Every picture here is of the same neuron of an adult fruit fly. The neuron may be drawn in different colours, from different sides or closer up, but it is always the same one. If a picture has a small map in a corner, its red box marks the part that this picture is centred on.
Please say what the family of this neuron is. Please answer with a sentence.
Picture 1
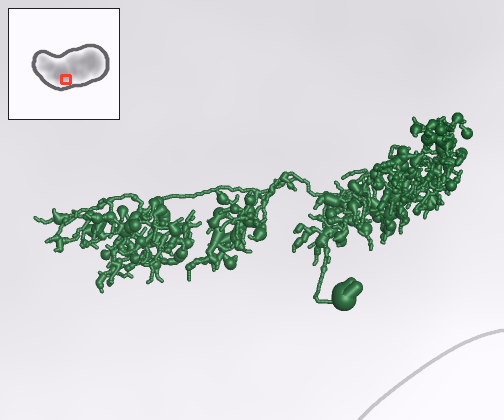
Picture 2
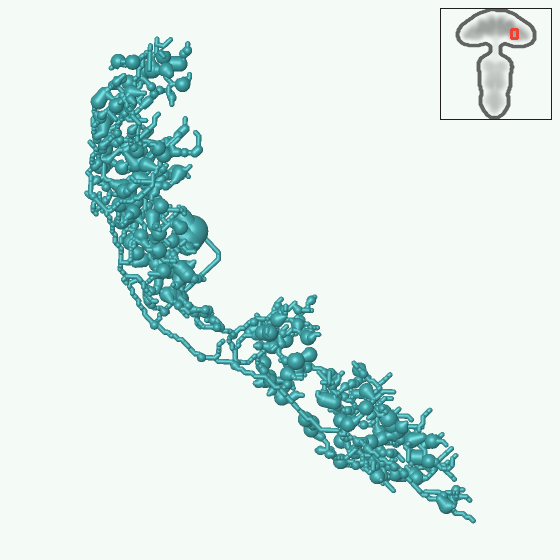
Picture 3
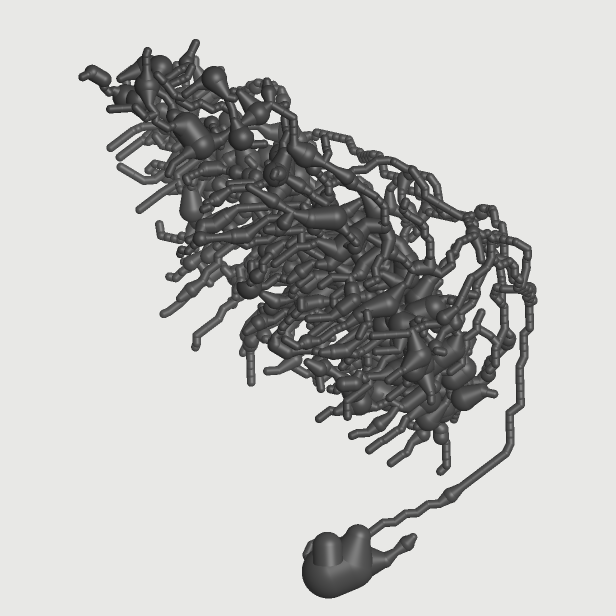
The family is Pm.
